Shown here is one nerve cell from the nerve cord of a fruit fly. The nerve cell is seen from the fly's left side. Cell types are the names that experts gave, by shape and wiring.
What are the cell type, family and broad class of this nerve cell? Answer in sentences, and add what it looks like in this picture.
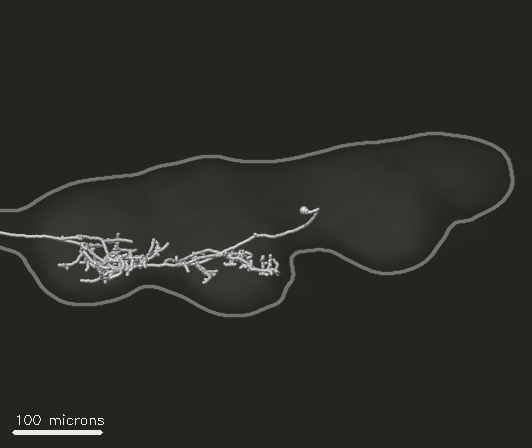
Its cell type is AN17A008. The family is hemilineage 17A. Its broad class is ascending neuron. In this view it is more than twice as wide as it is tall.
